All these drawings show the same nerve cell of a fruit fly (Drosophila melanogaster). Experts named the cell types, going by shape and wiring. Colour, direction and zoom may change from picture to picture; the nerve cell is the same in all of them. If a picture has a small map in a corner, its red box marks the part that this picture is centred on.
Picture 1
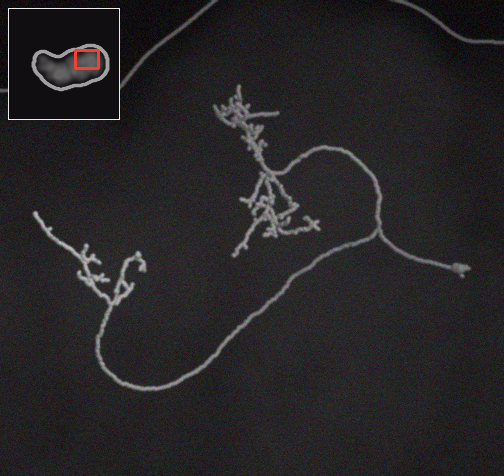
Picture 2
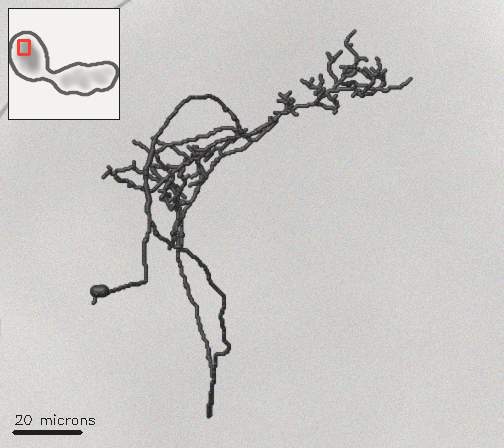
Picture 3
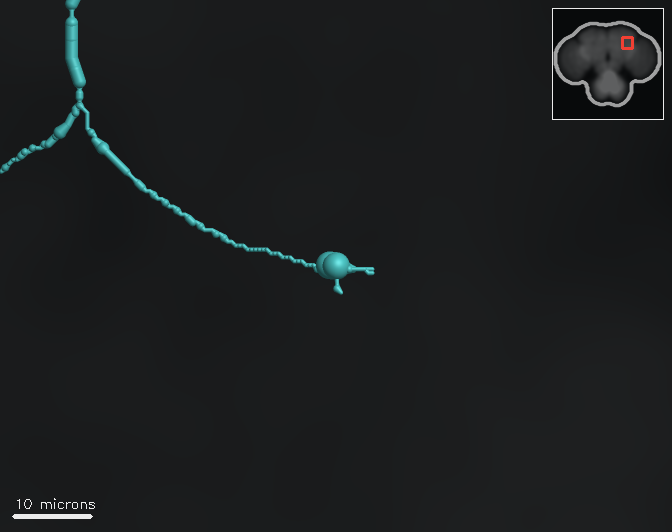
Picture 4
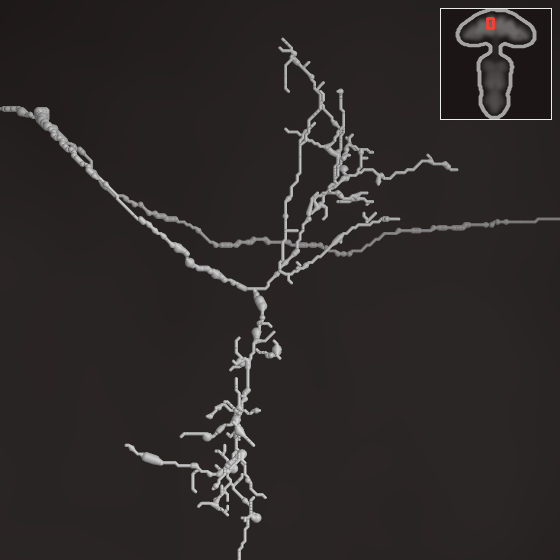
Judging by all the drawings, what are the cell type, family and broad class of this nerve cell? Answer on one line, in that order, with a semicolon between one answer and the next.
SIP003_a; hemilineage AOTUv4_dorsal; central-brain intrinsic neuron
